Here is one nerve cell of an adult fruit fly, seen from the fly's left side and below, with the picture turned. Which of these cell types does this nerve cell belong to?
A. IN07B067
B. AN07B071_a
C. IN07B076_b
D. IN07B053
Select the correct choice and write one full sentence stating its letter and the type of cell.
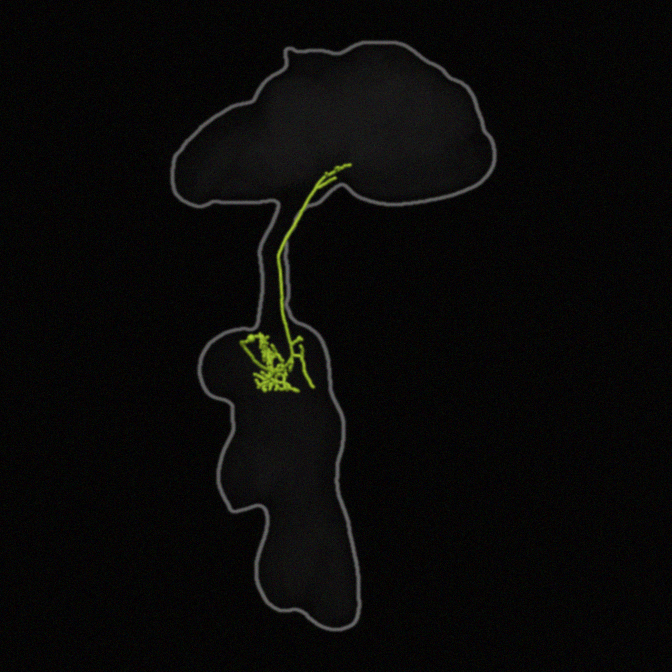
Being of cell type AN07B071_a, the nerve cell matches option B.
